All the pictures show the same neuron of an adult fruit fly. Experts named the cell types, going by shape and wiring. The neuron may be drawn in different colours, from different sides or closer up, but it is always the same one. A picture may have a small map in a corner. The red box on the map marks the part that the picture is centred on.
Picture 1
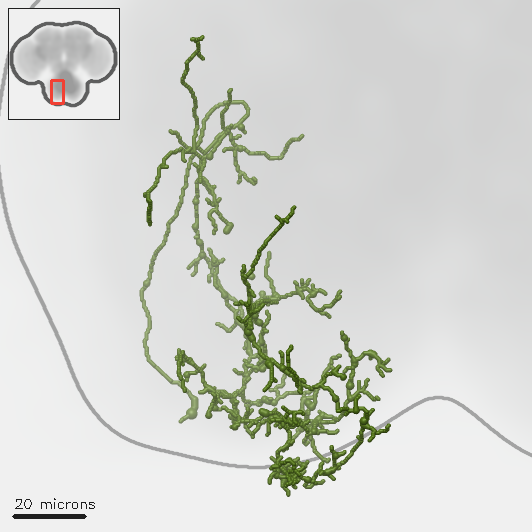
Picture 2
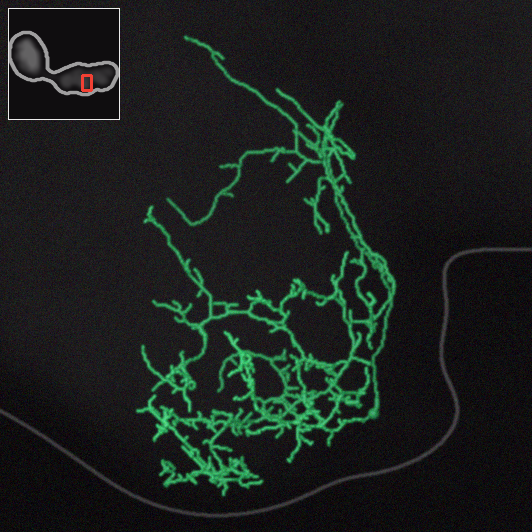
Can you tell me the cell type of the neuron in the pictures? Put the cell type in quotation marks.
"IN19A073"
